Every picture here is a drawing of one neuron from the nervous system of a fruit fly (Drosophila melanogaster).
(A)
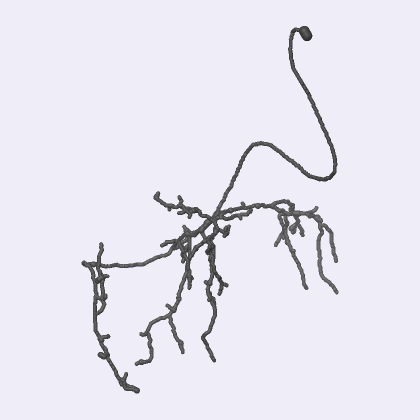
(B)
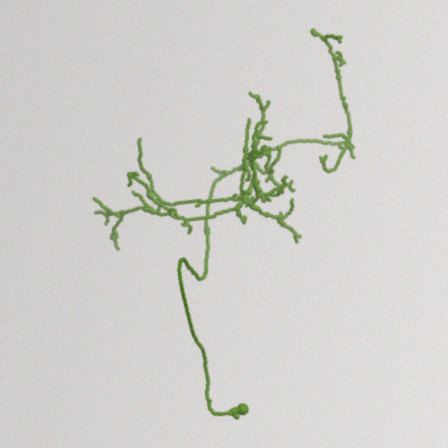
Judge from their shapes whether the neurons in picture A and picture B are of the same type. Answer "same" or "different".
same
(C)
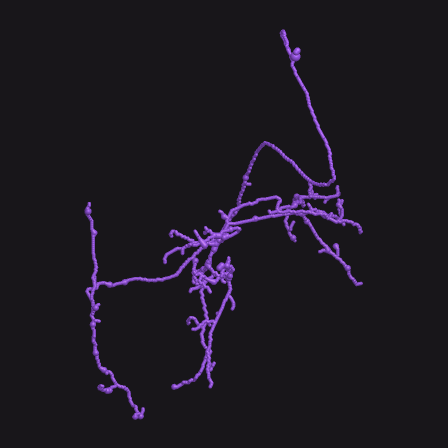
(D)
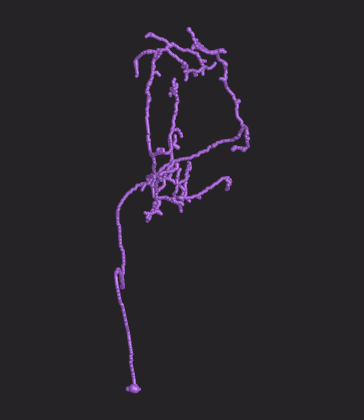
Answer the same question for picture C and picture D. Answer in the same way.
different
